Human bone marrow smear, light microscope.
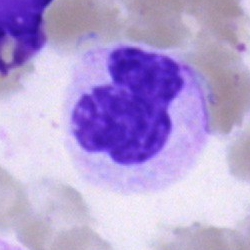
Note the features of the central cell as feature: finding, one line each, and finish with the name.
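Outline: round and smooth
Nucleus position: toward the upper part of the cell
Cytoplasm distribution: widest band below the nucleus
Chromatin: dense, dark purple, only small paler patches
Cytoplasm colour: pale lilac-grey
Name: segmented neutrophil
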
